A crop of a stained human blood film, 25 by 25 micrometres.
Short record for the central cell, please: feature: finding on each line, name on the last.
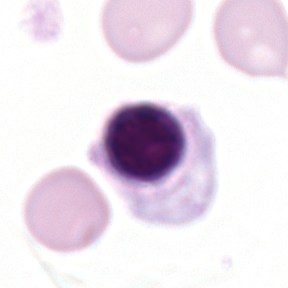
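Contour: irregular and angular rather than smoothly round
Nucleus: off-centre, toward the upper left
Cytoplasmic colour: pale lilac-grey
Granules: none distinct in the cytoplasm
Designation: normoblast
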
